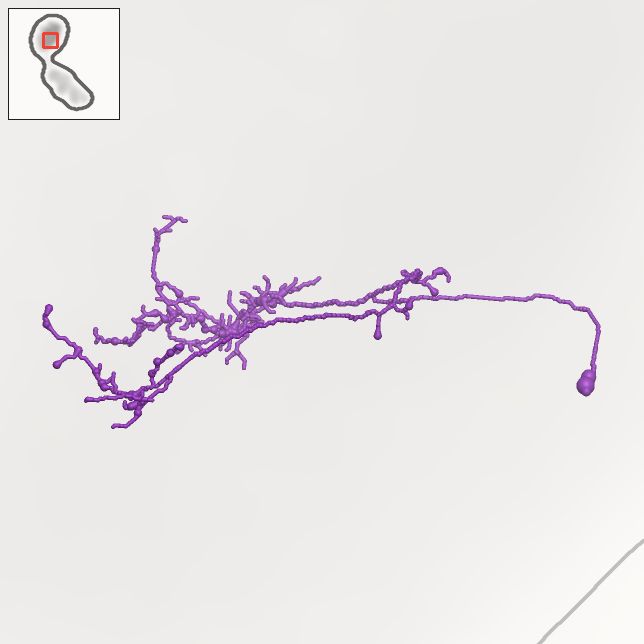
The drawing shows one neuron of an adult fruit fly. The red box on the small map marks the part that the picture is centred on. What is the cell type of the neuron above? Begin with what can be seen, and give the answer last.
Its cell body lies on the right of the picture. Dozens of branch ends can be seen. Its broad class is central-brain intrinsic neuron. It is of cell type WED143_a.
